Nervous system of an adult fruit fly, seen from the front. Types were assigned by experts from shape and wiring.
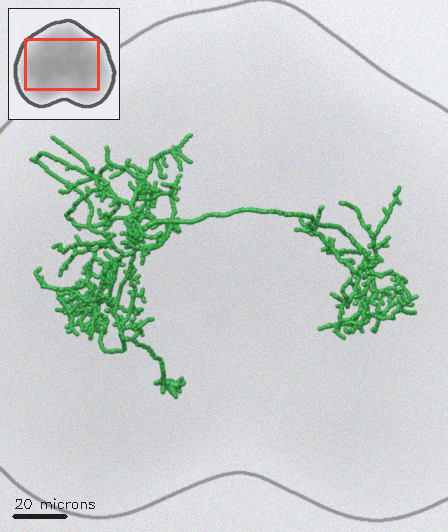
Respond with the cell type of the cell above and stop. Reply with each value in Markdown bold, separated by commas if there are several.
**IN07B029**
